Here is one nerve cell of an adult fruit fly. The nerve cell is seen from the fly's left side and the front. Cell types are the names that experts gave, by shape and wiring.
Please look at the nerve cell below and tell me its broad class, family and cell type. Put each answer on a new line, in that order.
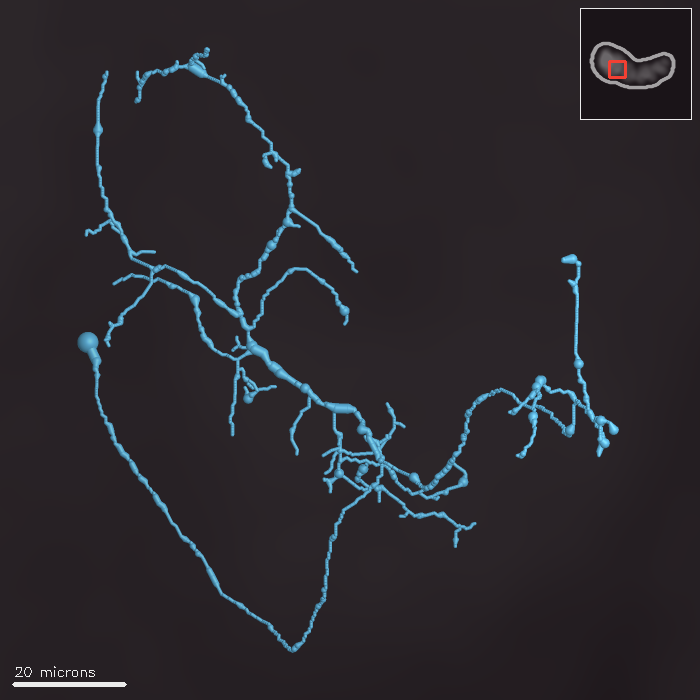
central-brain intrinsic neuron
hemilineage LB3
GNG435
